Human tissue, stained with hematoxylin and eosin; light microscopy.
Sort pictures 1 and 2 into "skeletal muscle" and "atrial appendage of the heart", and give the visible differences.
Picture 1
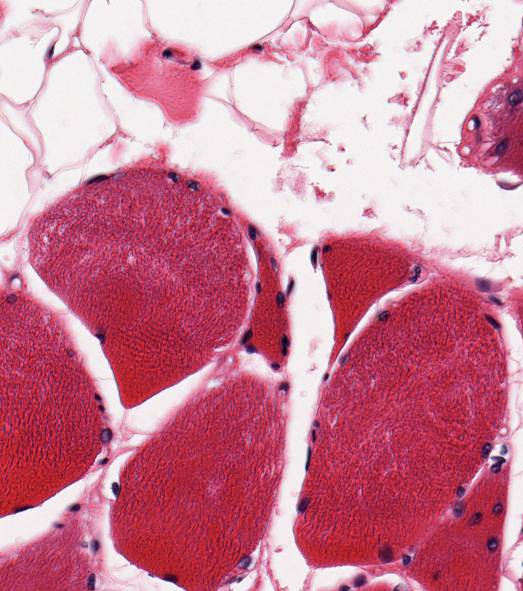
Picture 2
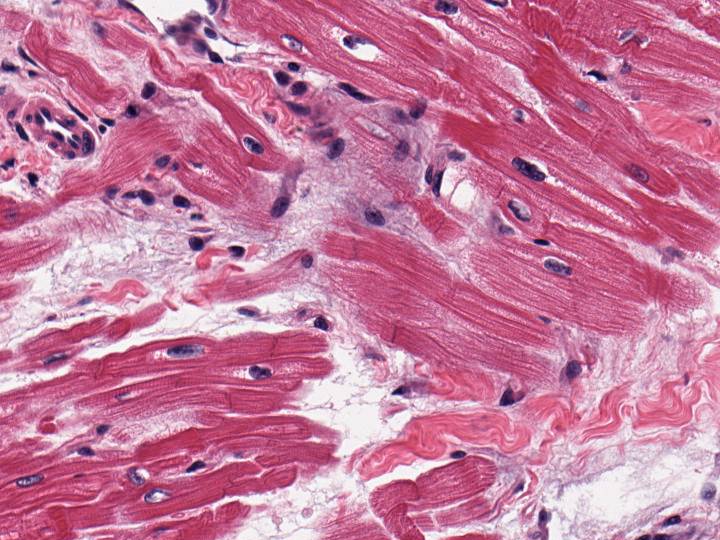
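Picture 1: skeletal muscle. Picture 2: atrial appendage of the heart. Picture 1 fibres cut in cross section as rounded-polygonal profiles, cytoplasm finely stippled. Nuclei there dark, flattened, at fibre edges, not central. Picture 2 nuclei oval, central, mostly one per cell. Picture 2: some fibres branch and join neighbours instead of running as separate parallel cylinders. Between bundles in picture 2: pale, wispy, faintly bluish-grey interstitial tissue with scattered small dark nuclei; picture 1 has loose, wispy pale pink material among fat cells just above the fibres. Picture 2, lower right: several wavy fibres, more uniformly pink than the straight fibres elsewhere.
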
